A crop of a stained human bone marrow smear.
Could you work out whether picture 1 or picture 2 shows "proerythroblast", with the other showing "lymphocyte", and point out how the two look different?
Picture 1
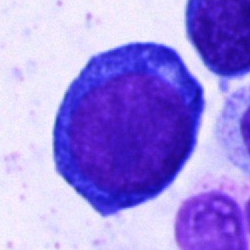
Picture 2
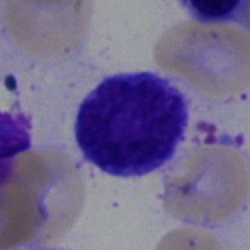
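Picture 1 contains the proerythroblast; picture 2 contains the lymphocyte. The chromatin differs most: fine, evenly spread and purple in the proerythroblast, dark purple and coarsely clumped in the lymphocyte. The outline of the proerythroblast is somewhat angular, with several flattened edges, whereas the lymphocyte is round. The proerythroblast has a narrow rim of deep blue cytoplasm, with a paler patch at the upper right next to the nucleus, while the lymphocyte has very scant cytoplasm, at most a thin rim.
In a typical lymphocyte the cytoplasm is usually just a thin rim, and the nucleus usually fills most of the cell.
No granules are seen in the cytoplasm of either cell, and no nucleoli are visible in the lymphocyte's nucleus. Other nucleated cells lie near the right edge of picture 1, at the top and bottom right.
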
